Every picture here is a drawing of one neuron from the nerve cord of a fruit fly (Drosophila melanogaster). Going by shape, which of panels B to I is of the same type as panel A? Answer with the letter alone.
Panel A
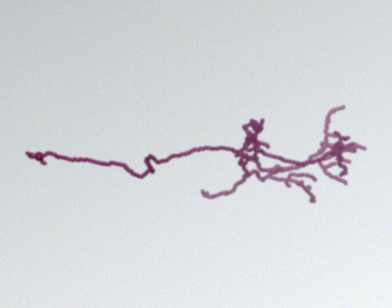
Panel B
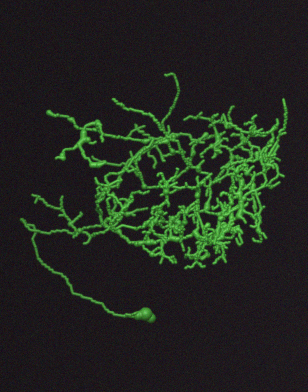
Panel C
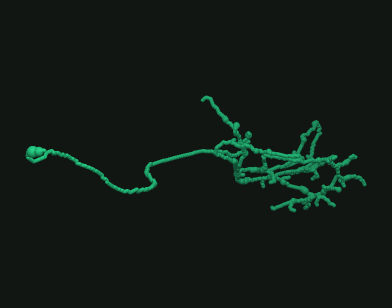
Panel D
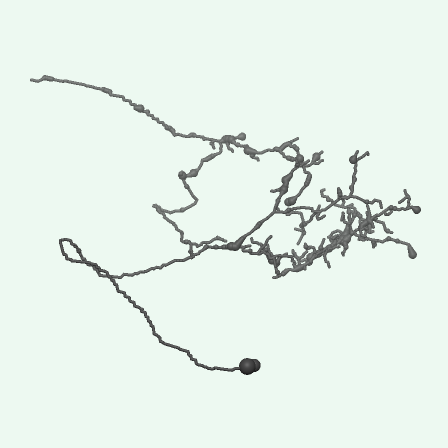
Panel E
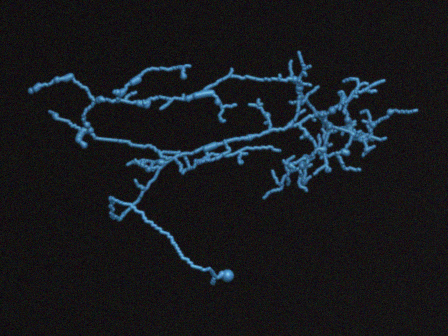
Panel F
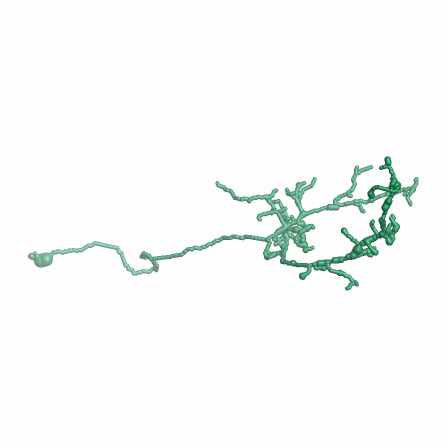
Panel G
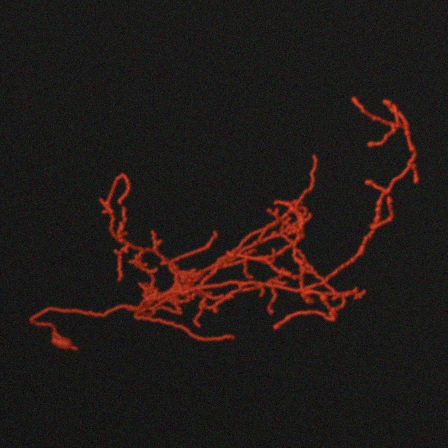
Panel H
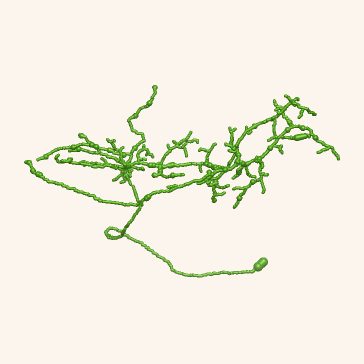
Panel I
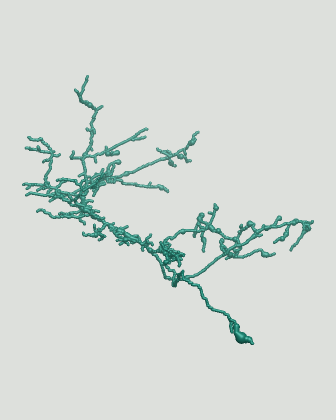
C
